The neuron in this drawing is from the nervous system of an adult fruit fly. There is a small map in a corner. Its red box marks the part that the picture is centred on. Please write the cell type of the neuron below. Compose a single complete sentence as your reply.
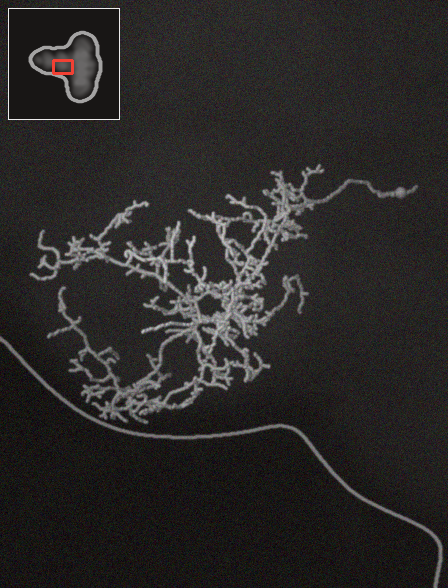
The cell type this neuron represents is IN13B022.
